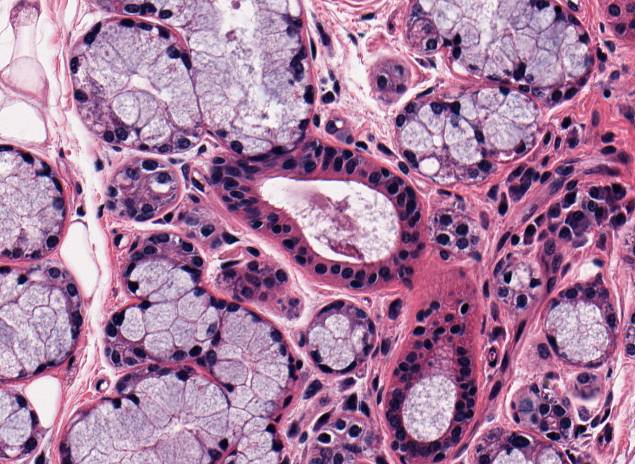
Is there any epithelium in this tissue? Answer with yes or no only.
Yes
